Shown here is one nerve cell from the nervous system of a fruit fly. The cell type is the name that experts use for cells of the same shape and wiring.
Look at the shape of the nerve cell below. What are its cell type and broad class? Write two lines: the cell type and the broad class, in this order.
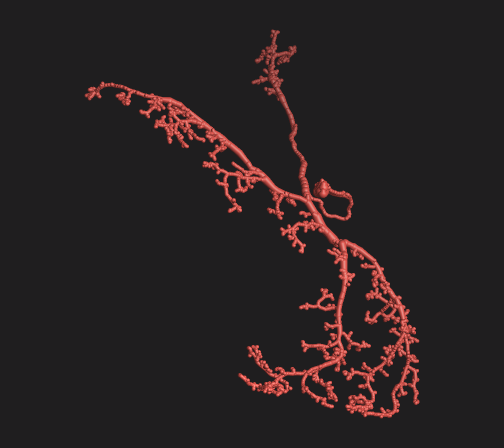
VS
visual projection neuron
